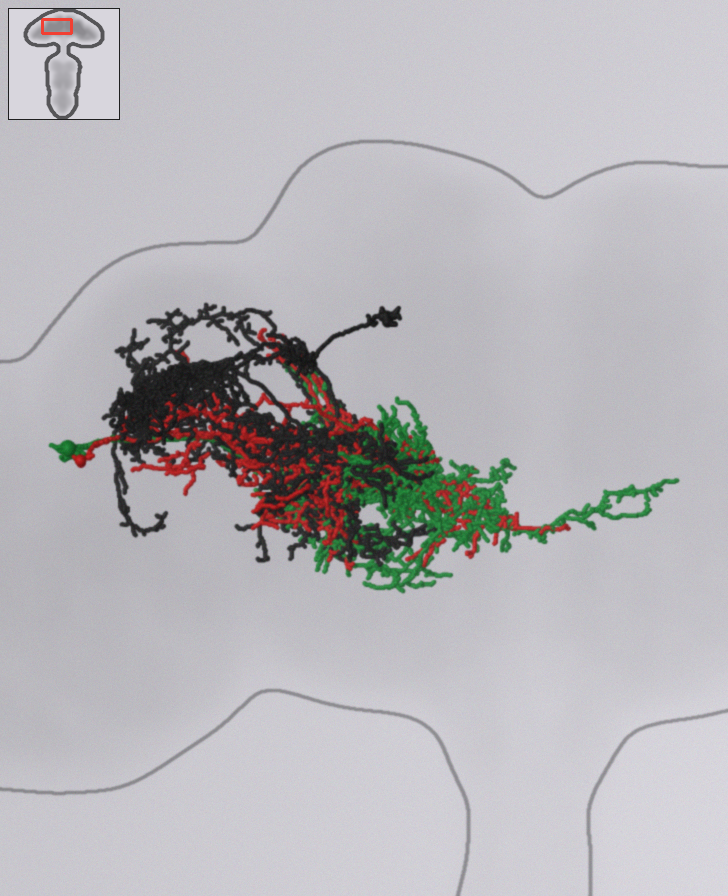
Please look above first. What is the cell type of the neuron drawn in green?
CL001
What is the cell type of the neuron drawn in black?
CL036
